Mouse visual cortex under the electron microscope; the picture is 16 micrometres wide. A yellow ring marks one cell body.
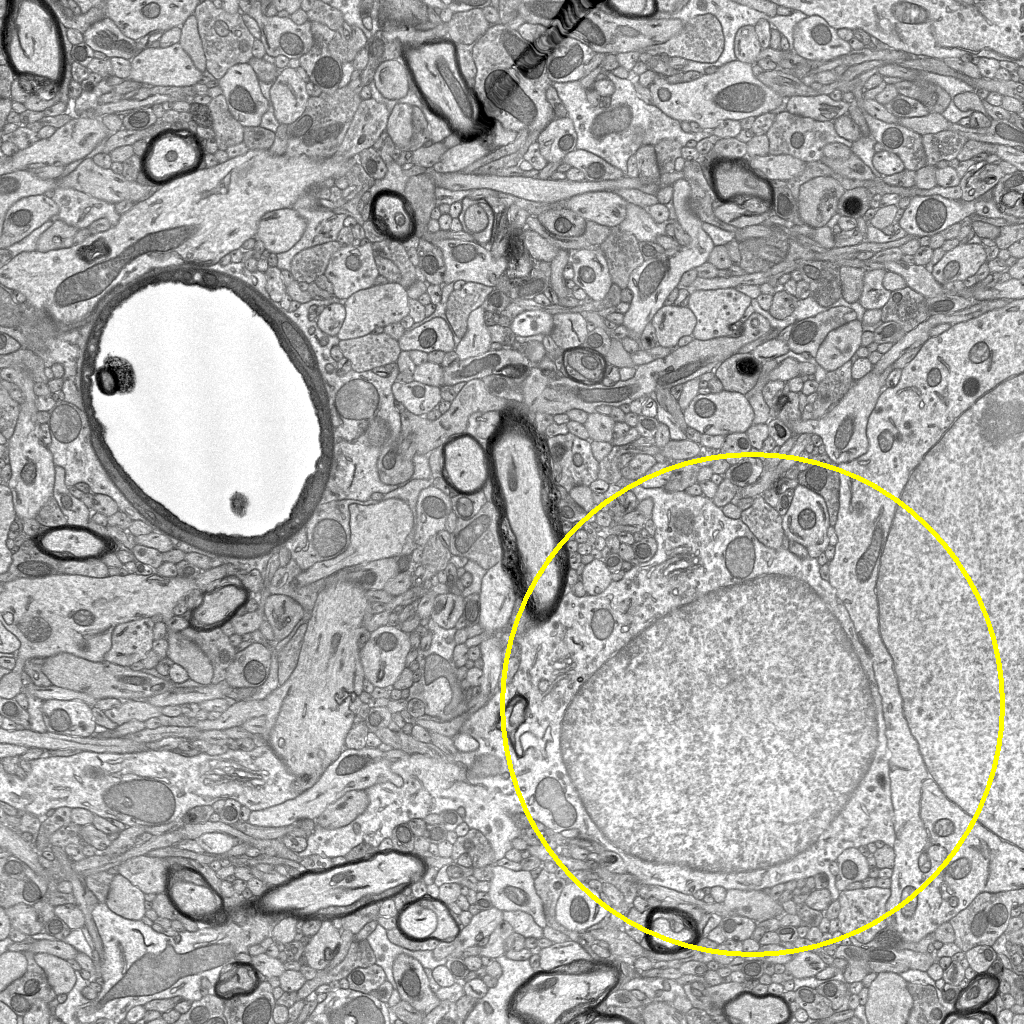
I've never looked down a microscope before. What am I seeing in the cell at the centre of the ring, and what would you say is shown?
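Inside the ring sits the complete outline of a large, rounded nucleus. Its envelope is smooth, with no deep infoldings, and no nucleolus appears in this plane. Golgi stacks are present in the cytoplasm above and to the left of the nucleus. Cell type: astrocyte.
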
